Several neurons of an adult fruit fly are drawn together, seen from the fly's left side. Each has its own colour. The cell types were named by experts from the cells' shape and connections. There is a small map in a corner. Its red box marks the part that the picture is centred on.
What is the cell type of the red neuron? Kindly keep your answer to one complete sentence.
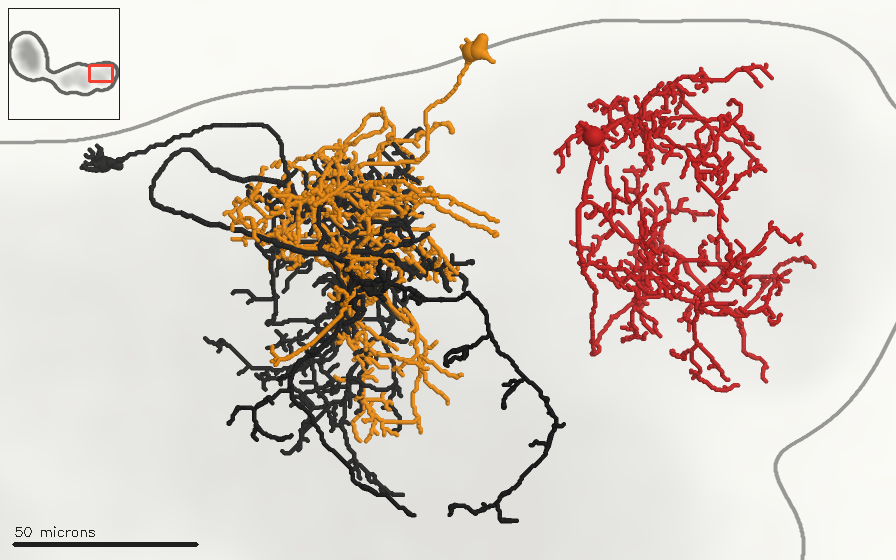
Classified by cell type, this neuron is IN01A045.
